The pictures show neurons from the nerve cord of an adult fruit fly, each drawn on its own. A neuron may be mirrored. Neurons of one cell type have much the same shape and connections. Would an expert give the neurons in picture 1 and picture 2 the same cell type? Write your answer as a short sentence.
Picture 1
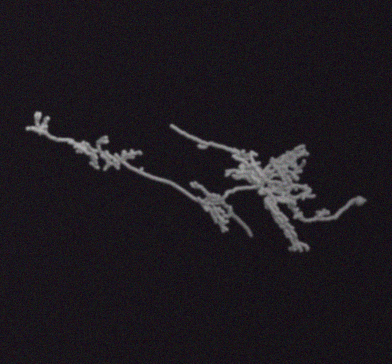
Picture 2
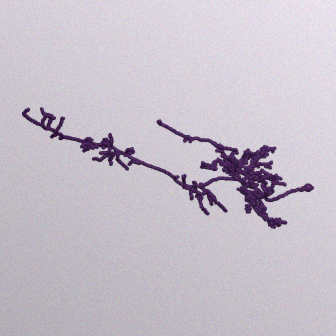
They are of the same cell type.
